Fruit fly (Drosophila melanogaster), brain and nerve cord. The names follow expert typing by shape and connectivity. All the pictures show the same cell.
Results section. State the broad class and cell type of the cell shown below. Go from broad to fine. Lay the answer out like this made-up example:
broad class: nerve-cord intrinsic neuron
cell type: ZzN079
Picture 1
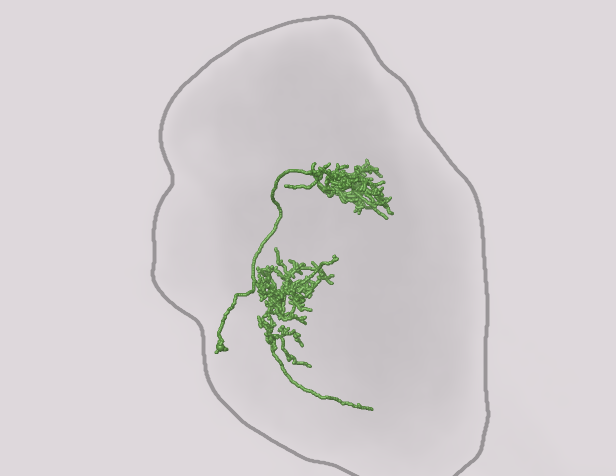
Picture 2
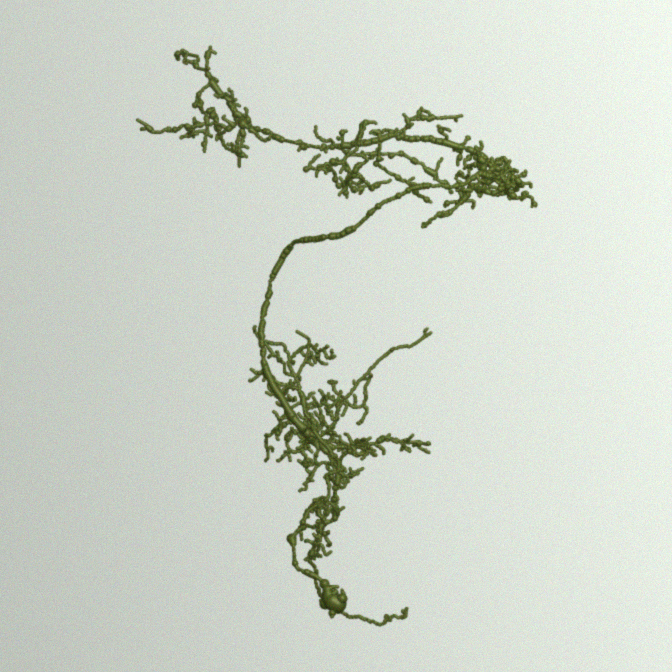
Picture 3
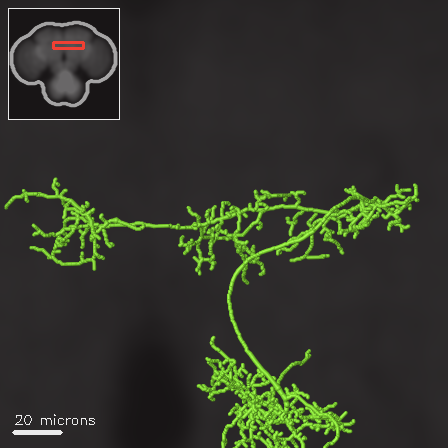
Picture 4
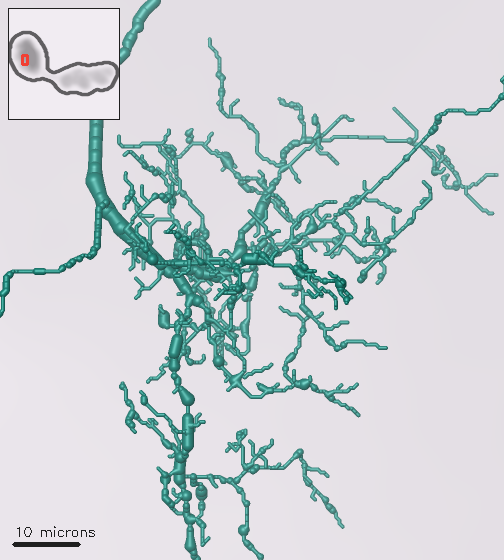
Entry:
broad class: central-brain intrinsic neuron
cell type: IB012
